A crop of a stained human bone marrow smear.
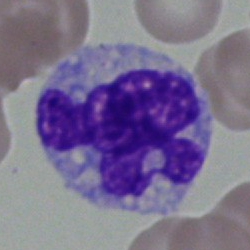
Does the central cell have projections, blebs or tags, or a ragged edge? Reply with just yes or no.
No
